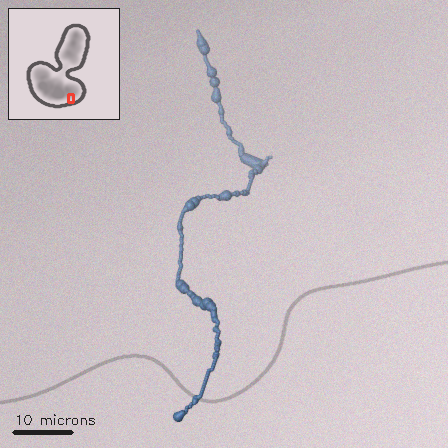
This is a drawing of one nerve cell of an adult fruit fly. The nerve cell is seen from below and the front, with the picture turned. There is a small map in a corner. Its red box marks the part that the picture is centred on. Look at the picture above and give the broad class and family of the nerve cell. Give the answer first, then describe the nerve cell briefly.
This is a photoreceptor or other optic-lobe sensory neuron. Its family is called class visual. It lies in the brain. By the scale bar it is about 70 microns tall in this view. It has a dozen or fewer branch ends.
